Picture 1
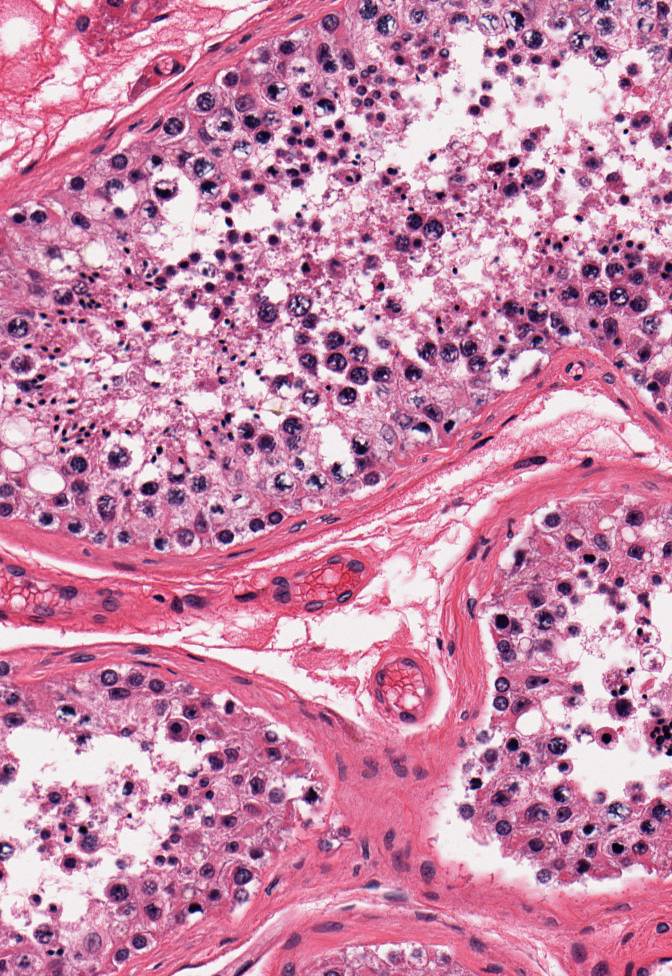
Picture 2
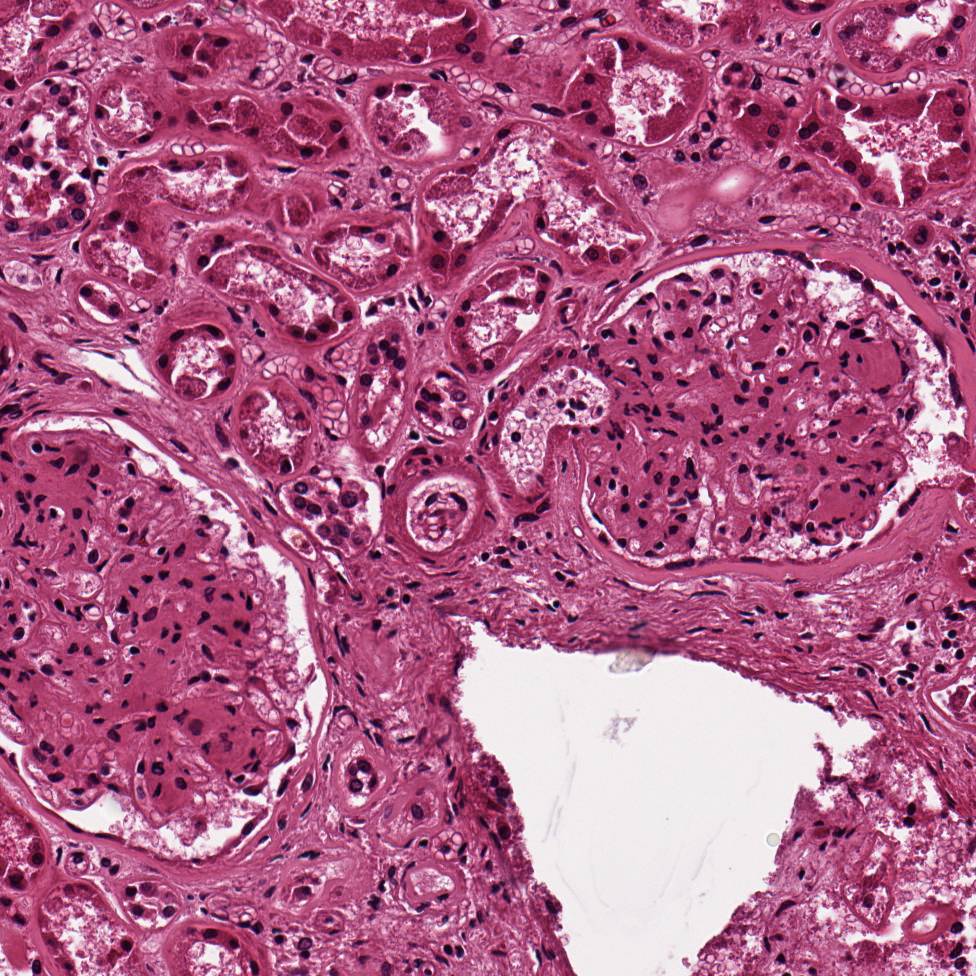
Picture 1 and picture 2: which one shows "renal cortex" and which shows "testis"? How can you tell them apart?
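Testis is picture 1, renal cortex picture 2. Picture 1: many larger epithelial cells with big round nuclei and coarse, clumped dark chromatin. Unit centres loose, pale, with irregular empty spaces and detached cells, no clear open lumen. Clear round vacuoles and cell loosening, especially at the left edge of the upper unit, look like handling or fixation artefact. Picture 2: both glomerular tufts densely packed with nuclei, with lobulated pink areas. Many tubular lumens hold loose, pale pink flocculent material. Tissue between tubules and around glomeruli widened by pink fibrous stroma.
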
